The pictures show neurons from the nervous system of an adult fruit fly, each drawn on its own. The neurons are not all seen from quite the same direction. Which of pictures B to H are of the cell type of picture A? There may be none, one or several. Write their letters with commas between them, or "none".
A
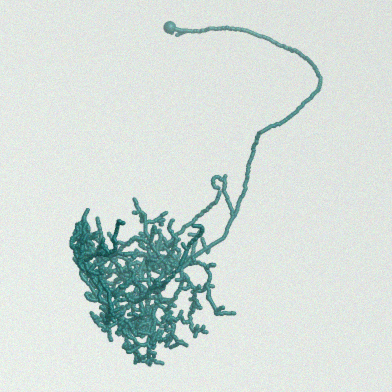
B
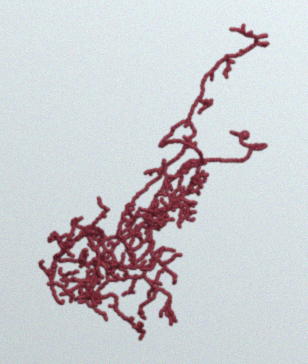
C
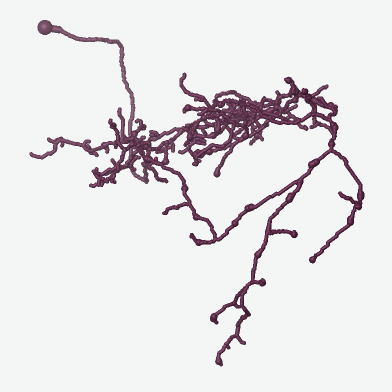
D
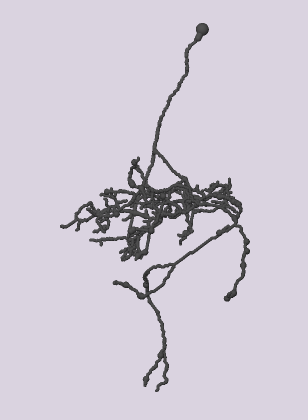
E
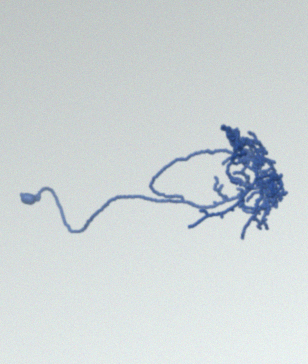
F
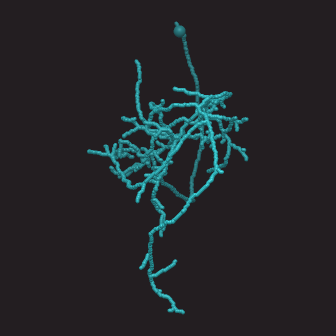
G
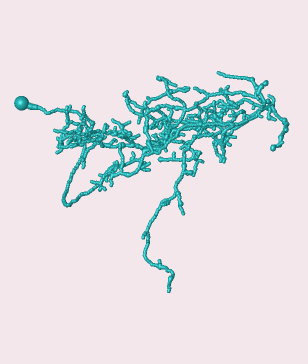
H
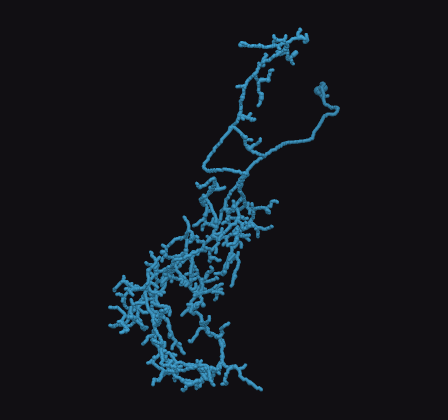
E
